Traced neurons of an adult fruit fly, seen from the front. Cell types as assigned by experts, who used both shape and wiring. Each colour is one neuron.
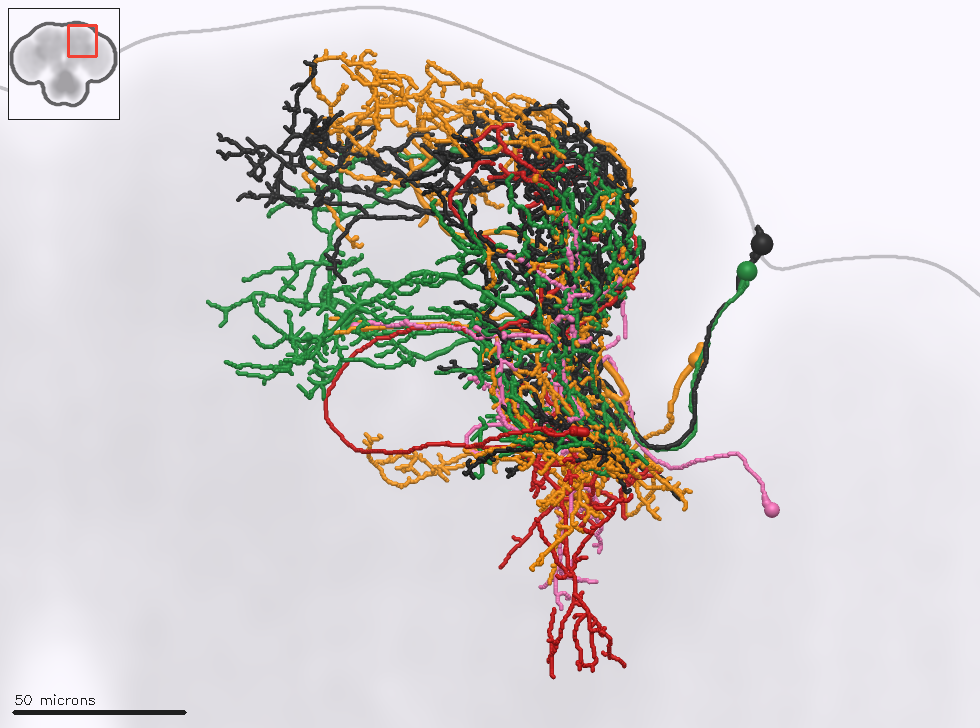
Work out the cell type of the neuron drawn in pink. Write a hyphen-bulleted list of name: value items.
- cell type: SLP189_b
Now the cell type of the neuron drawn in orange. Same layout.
- cell type: SLP061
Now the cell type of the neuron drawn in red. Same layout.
- cell type: AVLP227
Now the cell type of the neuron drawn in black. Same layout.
- cell type: SLP060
